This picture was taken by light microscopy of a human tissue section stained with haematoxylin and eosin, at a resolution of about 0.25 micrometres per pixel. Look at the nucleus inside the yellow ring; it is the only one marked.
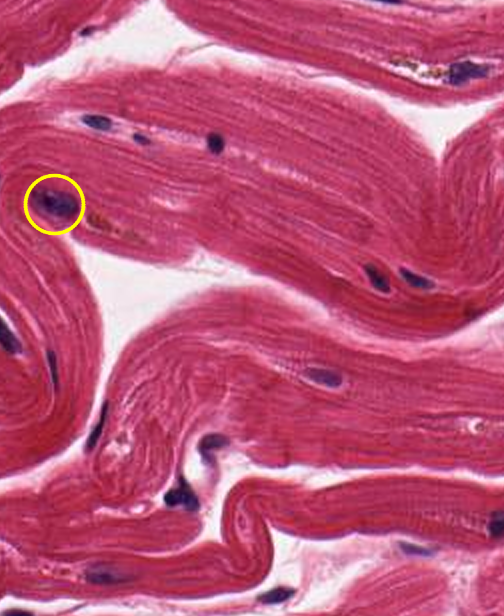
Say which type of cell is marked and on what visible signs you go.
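Cardiomyocyte. The nucleus is oval and stains dark purple, and it sits inside the fibre with pink cytoplasm on both sides rather than at its edge. The cytoplasm is pink and streaked lengthwise, and these streaks curve around the nucleus following the bend of the fibre. A small cluster of fine brown granules lies in the cytoplasm just to the right of the nucleus. The cell lies in a bent, wavy fibre bordered by clear white space below it.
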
